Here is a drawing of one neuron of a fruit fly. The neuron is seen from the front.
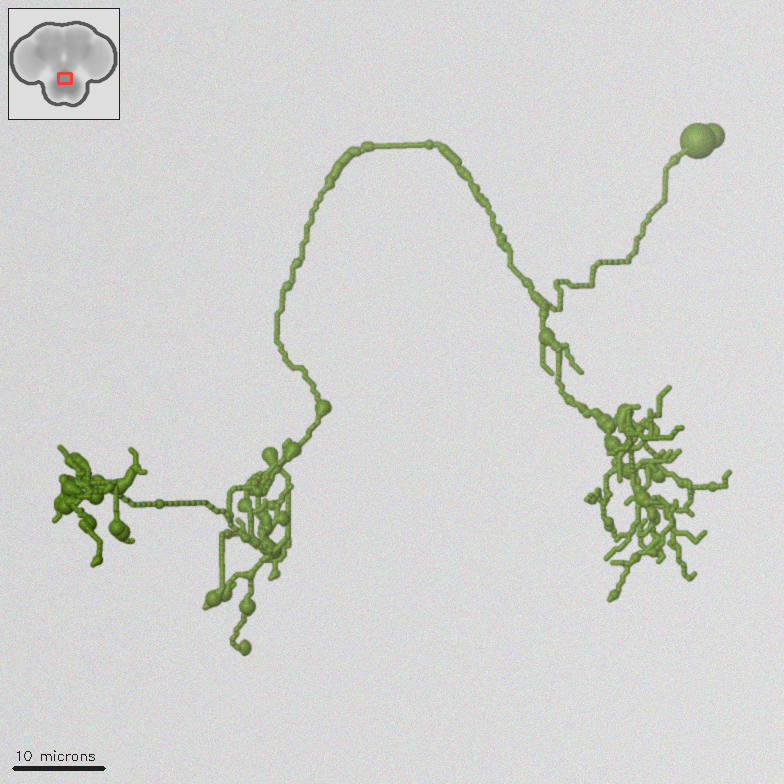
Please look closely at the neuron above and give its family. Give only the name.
hemilineage 06A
